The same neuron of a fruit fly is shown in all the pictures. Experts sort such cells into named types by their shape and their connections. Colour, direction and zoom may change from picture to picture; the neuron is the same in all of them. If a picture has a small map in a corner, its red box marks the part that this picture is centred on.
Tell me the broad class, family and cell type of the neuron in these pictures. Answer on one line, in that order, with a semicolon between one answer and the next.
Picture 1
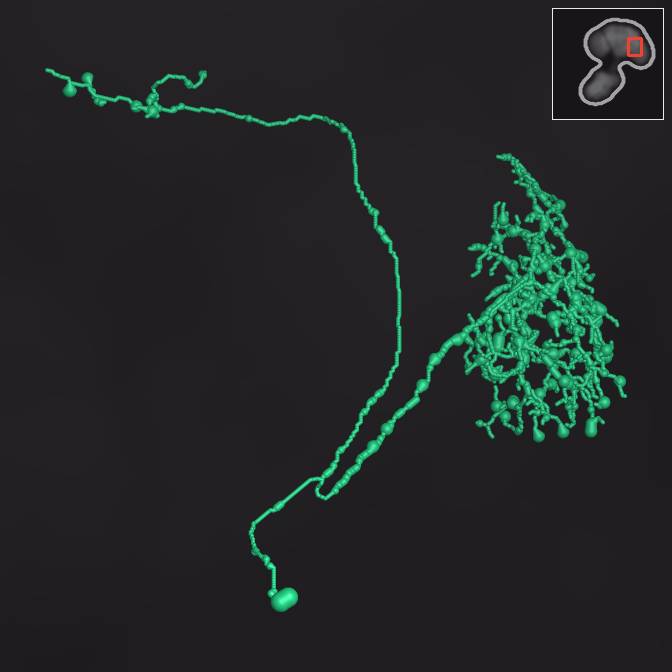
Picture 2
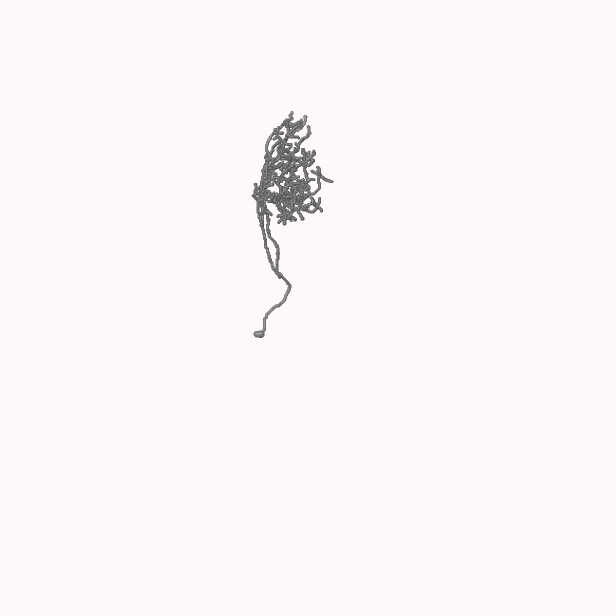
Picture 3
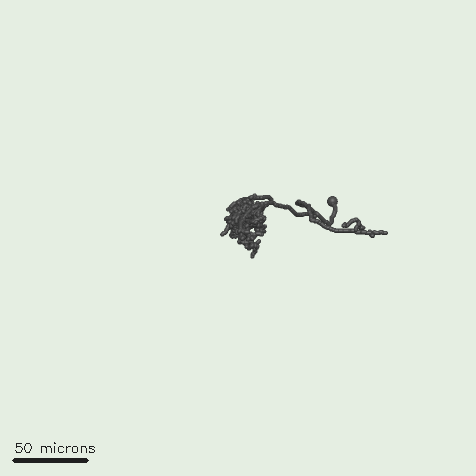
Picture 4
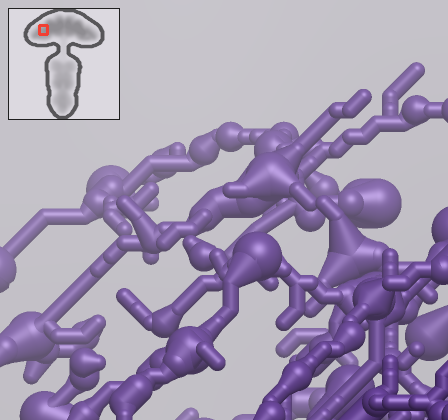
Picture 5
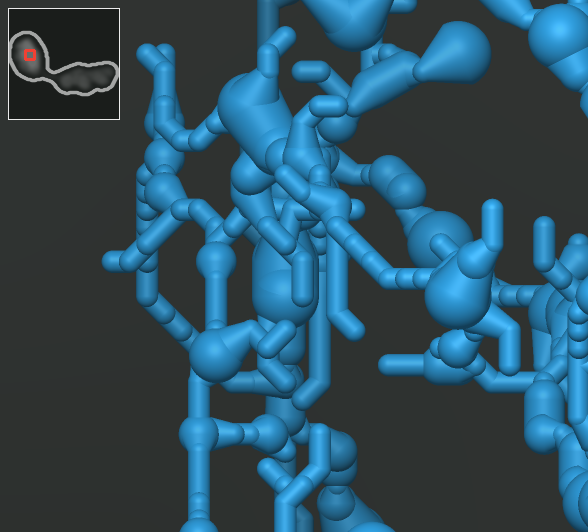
visual projection neuron; LC; LC20b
